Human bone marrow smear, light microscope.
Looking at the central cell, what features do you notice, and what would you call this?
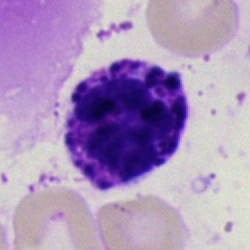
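Coarse, dark purple-black granules crowd the cell. Granules overlie nucleus and cytoplasm alike; nuclear outline hidden beneath them. The little cytoplasm visible between granules: pale lilac. Basophil.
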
